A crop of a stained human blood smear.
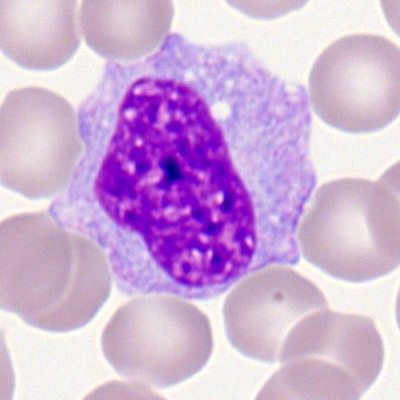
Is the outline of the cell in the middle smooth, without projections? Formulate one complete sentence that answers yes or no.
No, the outline of this cell is ragged or frayed, or it has projections, blebs or tags.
